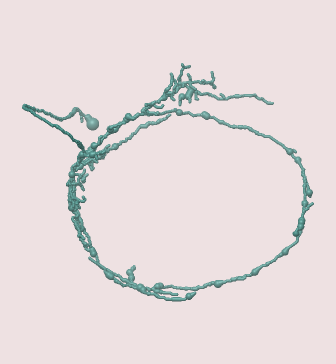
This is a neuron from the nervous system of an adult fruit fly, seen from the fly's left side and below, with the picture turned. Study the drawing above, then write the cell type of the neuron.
LHAV4b2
